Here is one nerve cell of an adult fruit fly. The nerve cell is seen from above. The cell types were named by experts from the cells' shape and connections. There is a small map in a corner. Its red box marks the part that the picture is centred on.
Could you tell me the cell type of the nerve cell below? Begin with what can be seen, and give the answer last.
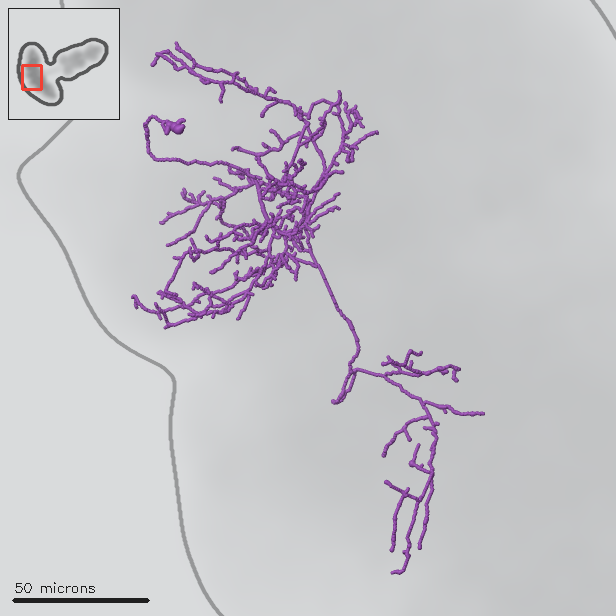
It lies in the brain. From top to bottom in the picture it spans about 200 microns. Dozens of branch ends can be seen. Its broad class is central-brain intrinsic neuron. The cell type is SMP144.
